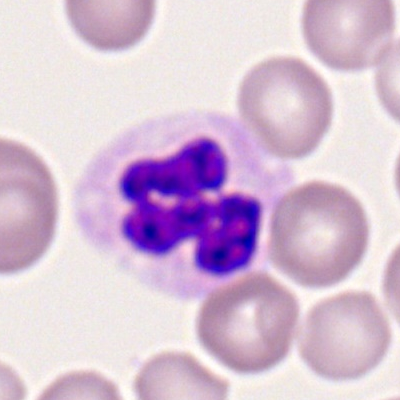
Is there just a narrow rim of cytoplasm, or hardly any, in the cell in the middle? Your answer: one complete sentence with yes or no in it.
No, this cell has broad cytoplasm around its nucleus.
